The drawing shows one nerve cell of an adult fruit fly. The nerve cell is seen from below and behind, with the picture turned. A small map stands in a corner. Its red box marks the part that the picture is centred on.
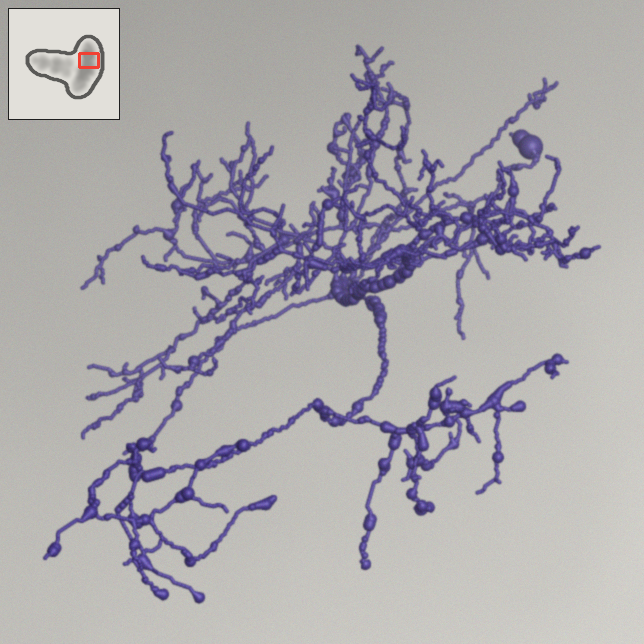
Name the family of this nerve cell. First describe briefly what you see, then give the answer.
The cell body is at the upper right of the picture. More than a hundred branch ends can be seen. Its broad class is central-brain intrinsic neuron. Its family is hemilineage CREa2_ventral.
